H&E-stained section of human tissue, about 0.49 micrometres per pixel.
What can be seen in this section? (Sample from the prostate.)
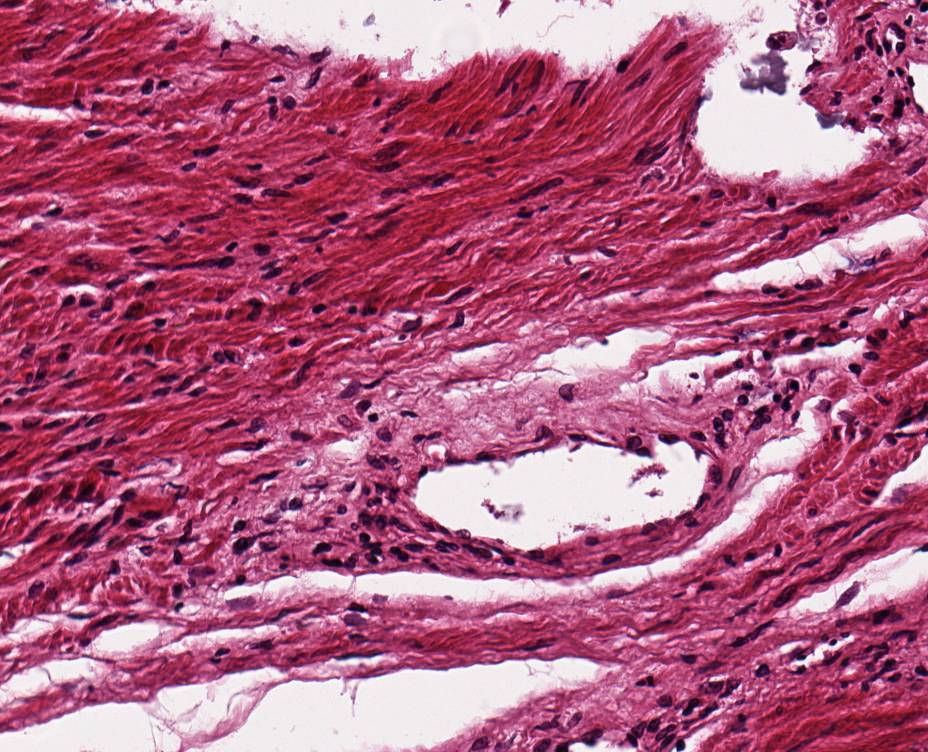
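Deep red, fibrillar cytoplasm fills the spindle cells. Their nuclei are elongated and lie parallel to the run of the bundles. In the lower centre, a paler, loose stroma contains scattered small, round, dark nuclei. No fat cells are present in the field.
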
